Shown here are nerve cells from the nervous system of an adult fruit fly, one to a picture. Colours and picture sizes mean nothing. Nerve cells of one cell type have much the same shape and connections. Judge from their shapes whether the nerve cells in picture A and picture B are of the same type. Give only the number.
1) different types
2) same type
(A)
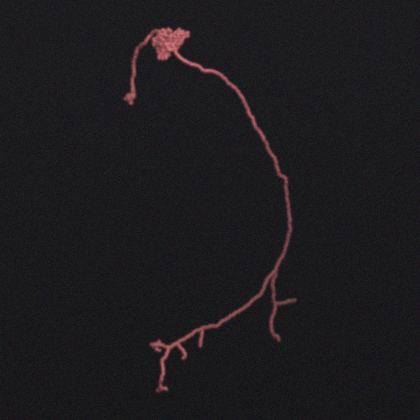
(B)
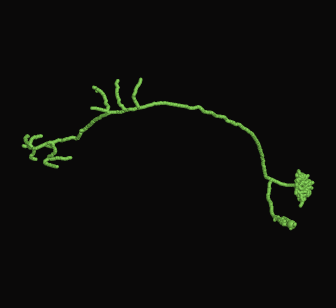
1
